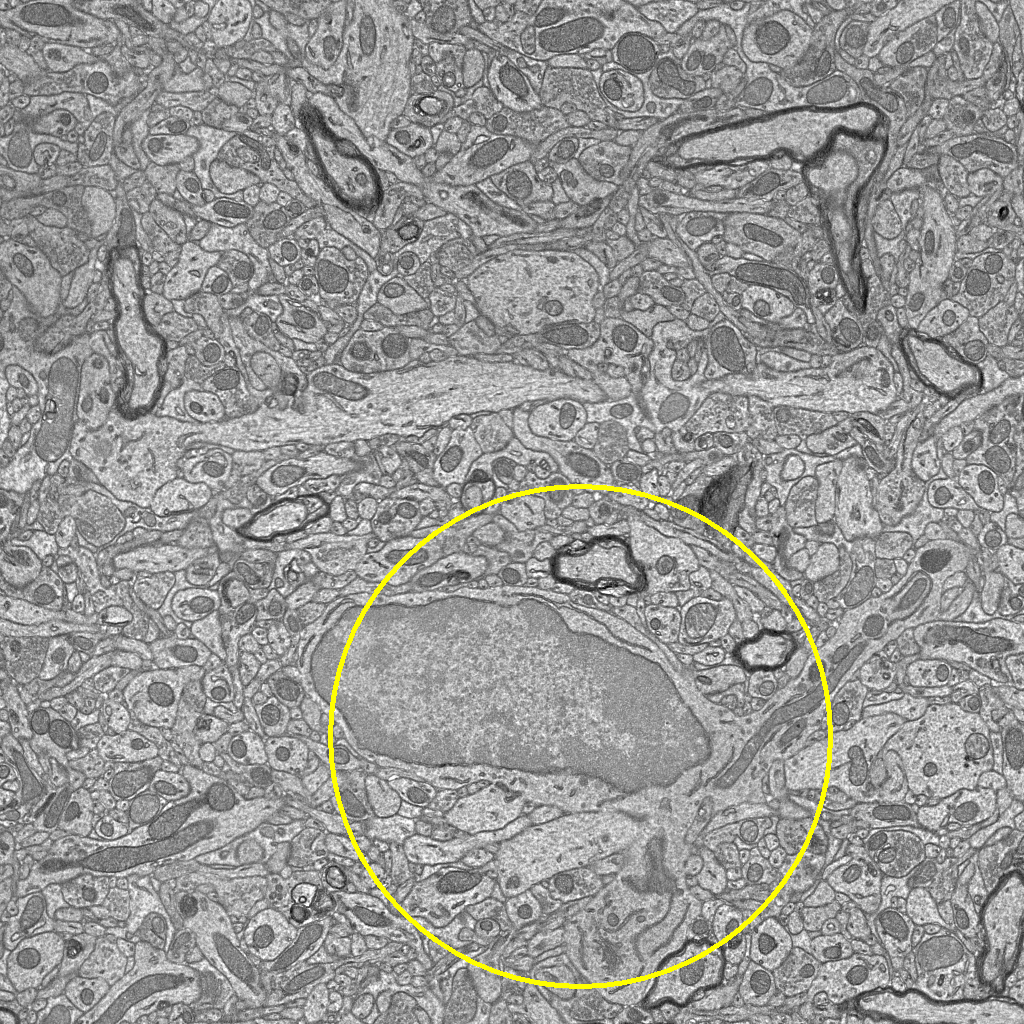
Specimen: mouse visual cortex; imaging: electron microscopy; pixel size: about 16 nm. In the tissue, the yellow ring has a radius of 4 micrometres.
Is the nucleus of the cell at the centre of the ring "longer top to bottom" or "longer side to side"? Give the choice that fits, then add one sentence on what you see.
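Longer side to side. The nucleus is an elongated oval with its long axis running roughly left to right.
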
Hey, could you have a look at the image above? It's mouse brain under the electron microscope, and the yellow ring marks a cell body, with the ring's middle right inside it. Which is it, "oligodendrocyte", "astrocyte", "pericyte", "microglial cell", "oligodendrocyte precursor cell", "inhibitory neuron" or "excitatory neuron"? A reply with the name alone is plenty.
microglial cell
